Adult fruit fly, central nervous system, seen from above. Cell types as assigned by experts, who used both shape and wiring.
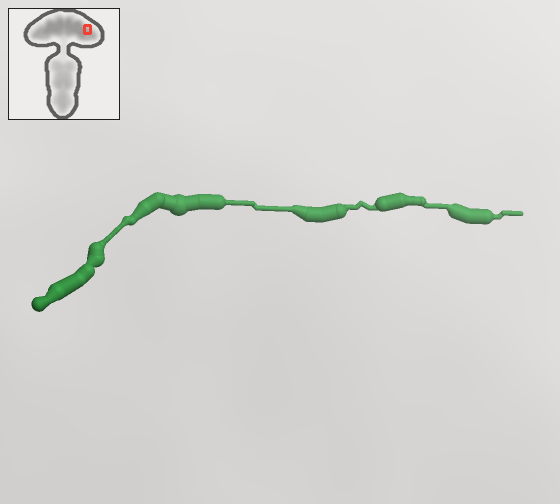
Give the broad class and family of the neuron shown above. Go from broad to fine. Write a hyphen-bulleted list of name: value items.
- broad class: photoreceptor or other optic-lobe sensory neuron
- family: class visual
